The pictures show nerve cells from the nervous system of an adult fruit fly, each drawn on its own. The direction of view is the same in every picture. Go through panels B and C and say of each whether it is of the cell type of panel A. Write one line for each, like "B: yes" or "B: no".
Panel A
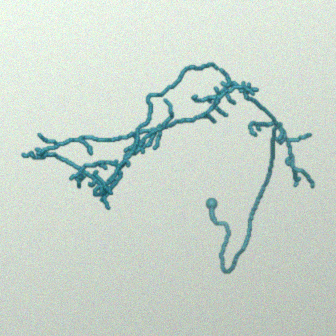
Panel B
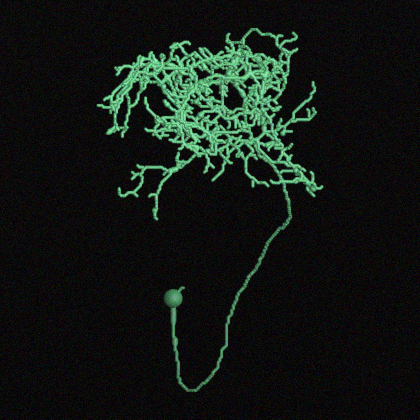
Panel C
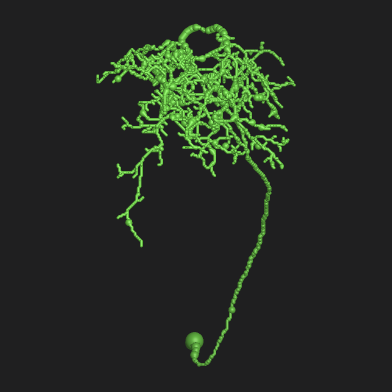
B: no
C: no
